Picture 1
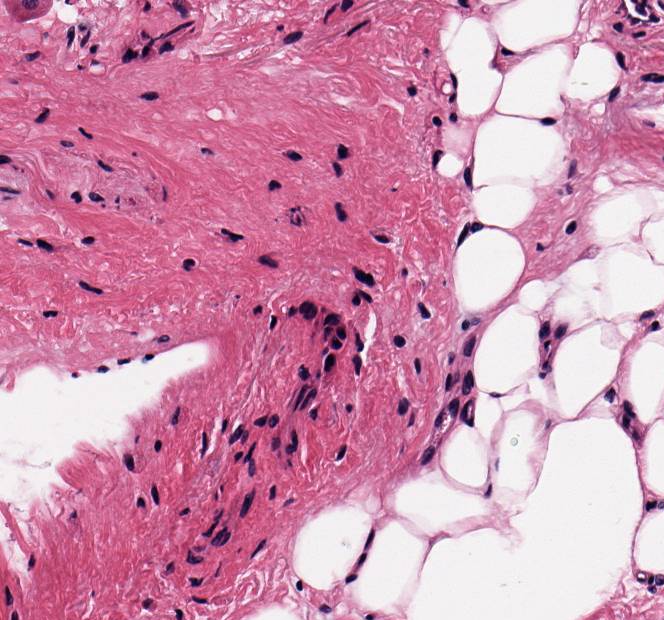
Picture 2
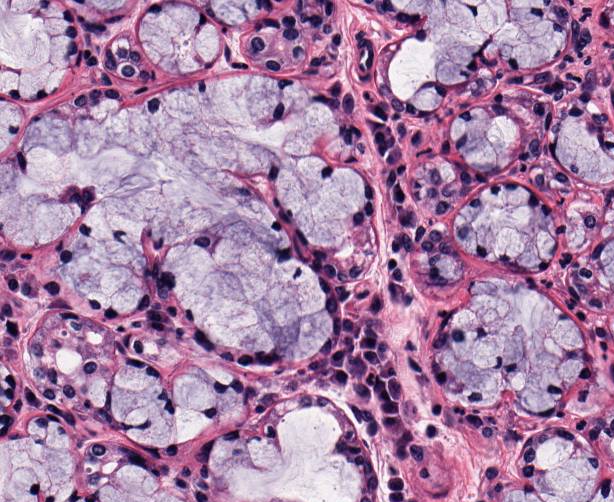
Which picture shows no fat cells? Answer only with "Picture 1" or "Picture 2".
Picture 2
